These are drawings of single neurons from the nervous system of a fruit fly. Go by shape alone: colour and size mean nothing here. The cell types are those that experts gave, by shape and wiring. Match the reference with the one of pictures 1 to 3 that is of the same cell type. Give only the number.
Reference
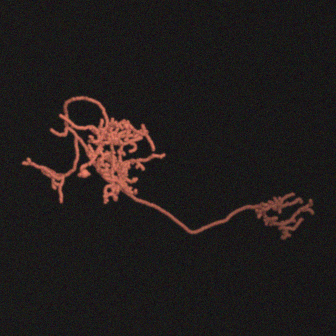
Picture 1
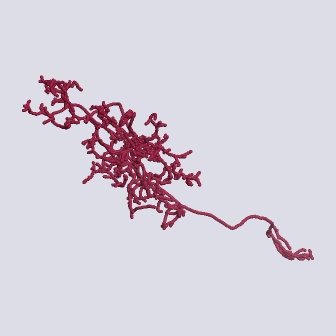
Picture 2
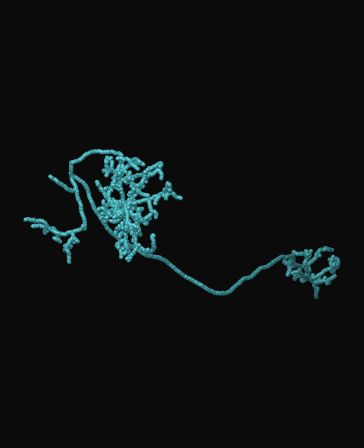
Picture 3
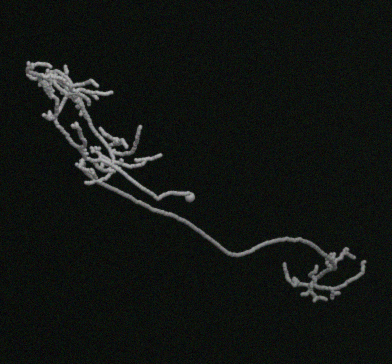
2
